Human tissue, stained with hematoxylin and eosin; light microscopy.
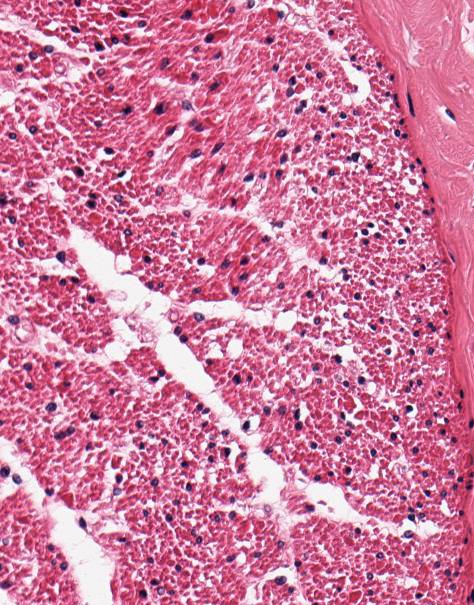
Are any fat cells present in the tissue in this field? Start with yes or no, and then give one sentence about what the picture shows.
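No. No fat cells are seen in the field.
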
